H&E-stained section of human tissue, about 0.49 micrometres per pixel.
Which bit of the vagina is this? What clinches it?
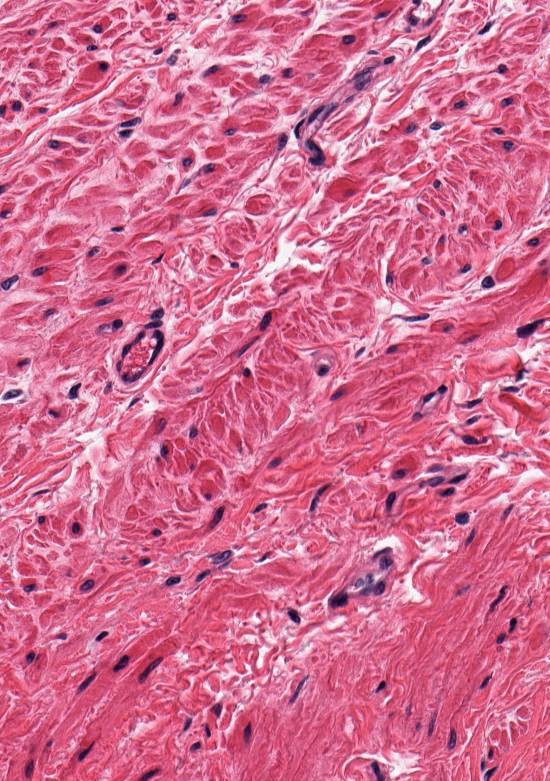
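It is smooth muscle: bundles of spindle cells interlace and run in different directions throughout the field. The cells have abundant pink, eosinophilic cytoplasm, and where cut along their length their nuclei are elongated with blunt, rounded ends. Many bundles, especially in the upper half, are cut across, showing small round nuclei within pink cytoplasm.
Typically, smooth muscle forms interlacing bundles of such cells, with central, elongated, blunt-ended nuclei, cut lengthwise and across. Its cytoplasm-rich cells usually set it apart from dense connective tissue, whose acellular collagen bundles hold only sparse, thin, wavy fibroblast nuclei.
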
